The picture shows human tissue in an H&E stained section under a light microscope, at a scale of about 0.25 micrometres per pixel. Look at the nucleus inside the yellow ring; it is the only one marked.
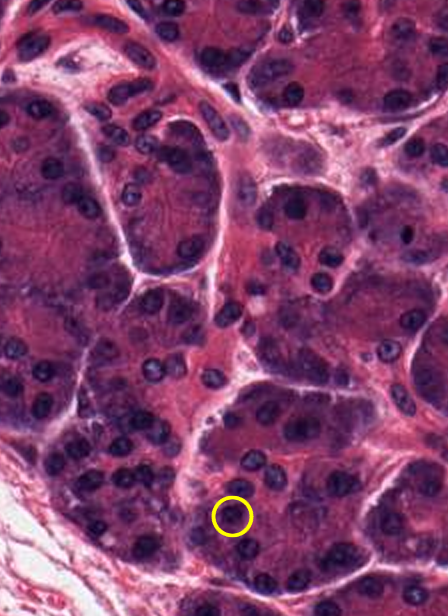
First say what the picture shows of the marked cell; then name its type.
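The cytoplasm around the nucleus is pink-purple and finely granular, with no clear boundary separating it from neighbouring cells. The cell lies among tightly packed cells forming a rounded cluster, near the cluster's lower edge, where pale pink fibrous tissue runs along it. This is a pancreatic acinar cell.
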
